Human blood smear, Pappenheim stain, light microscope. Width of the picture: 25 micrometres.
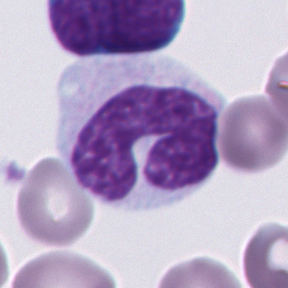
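Band neutrophil, central cell of the smear. Nucleus bent into a C shape, hollow opening toward the bottom of the picture; about 13 by 10 micrometres. Chromatin dark purple with small paler patches, mottled. Cytoplasm pale greyish-lilac, rim widest above and left of the nucleus. Outer edge faint and smooth, no surface projections.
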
